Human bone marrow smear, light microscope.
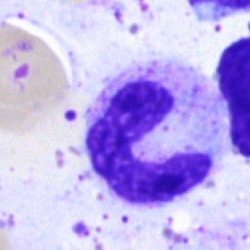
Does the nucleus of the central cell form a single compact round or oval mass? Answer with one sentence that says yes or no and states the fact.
No, rather than one compact mass, the nucleus is drawn out into a curved band without separate lobes.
